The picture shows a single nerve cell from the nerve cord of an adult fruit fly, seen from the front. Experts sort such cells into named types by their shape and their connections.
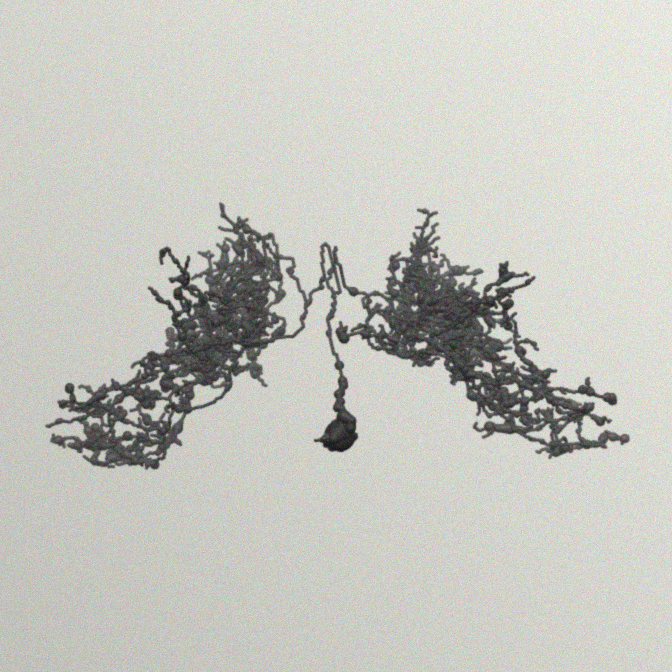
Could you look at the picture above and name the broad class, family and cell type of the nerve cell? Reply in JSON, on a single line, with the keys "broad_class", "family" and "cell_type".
{"broad_class": "nerve-cord intrinsic neuron", "family": "hemilineage 00A", "cell_type": "IN00A009"}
